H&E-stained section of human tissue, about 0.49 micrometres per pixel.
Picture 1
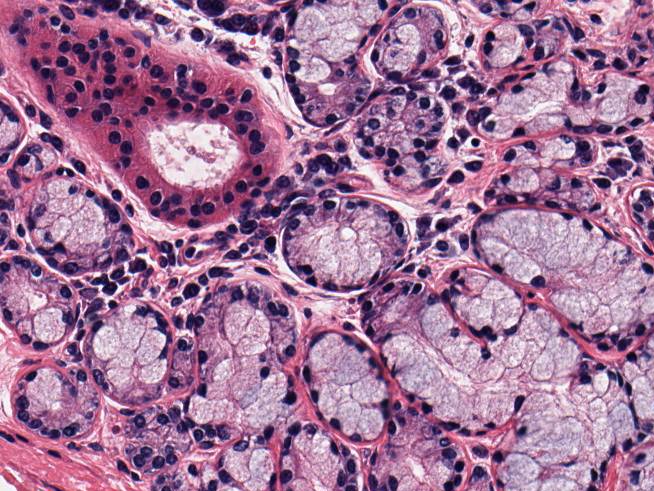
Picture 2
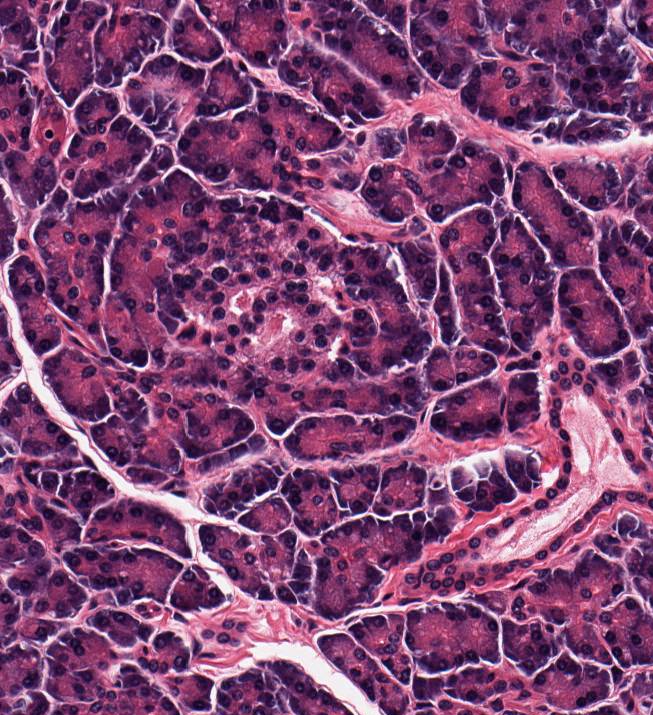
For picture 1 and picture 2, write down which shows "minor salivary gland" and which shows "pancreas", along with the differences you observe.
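Assignment: picture 1 is minor salivary gland, picture 2 is pancreas. Cytoplasm: pale grey-blue to lilac, not pink, in the mucous cells of picture 1; deeply stained in picture 2, purple toward the base and pinker toward the lumen.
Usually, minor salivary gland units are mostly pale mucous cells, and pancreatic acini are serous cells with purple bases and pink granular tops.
Nuclei: dark and flattened against the acinar base at the periphery in picture 1; round, dark and basal in the pyramidal cells of picture 2. Also: picture 2 has, at lower right, a duct with a single cuboidal lining in a sleeve of pink fibrous stroma.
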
